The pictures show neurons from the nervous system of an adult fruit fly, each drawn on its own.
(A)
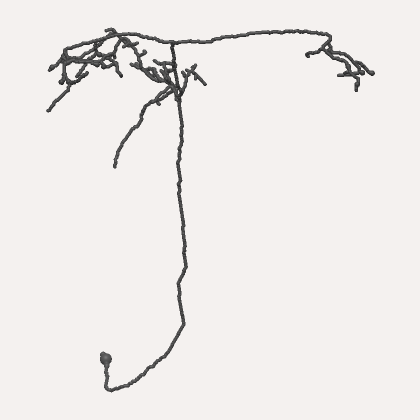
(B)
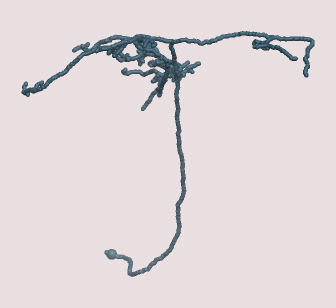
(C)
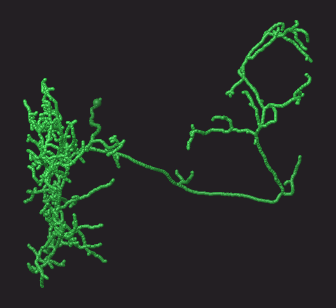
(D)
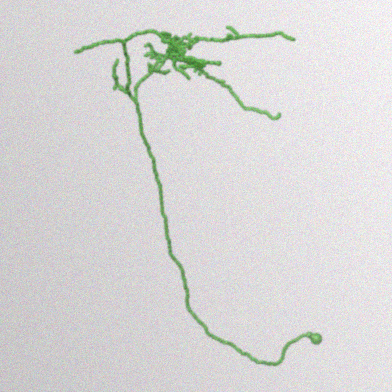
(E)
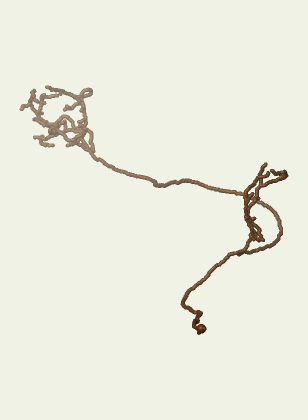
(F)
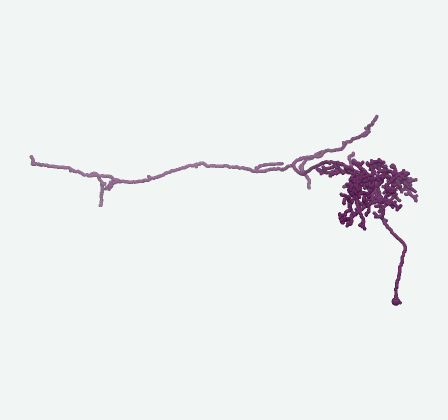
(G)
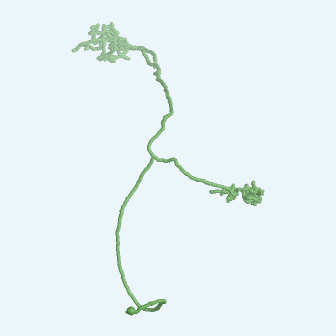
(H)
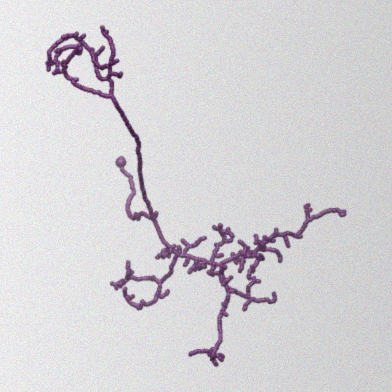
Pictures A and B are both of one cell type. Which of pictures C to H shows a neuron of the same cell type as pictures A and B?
Picture D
